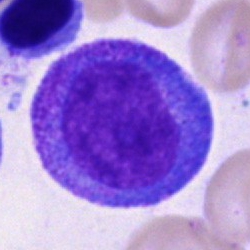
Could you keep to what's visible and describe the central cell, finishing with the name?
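Round and smooth, the outline shows no surface projections. Chromatin is finely stippled rather than clumped into coarse dark blocks. A moderate rim of deep blue cytoplasm surrounds the nucleus on all sides. Fine purple granules are scattered through this cytoplasm. Answer: promyelocyte.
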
